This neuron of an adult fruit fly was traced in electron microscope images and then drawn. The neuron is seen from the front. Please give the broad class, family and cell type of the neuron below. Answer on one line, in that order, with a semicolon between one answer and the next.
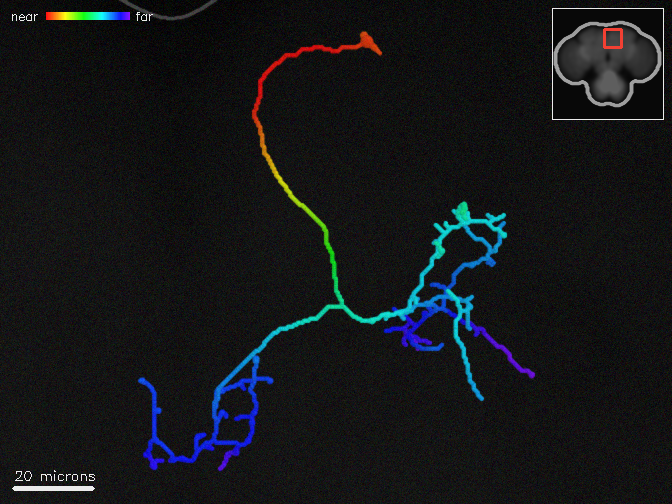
central-brain intrinsic neuron; hemilineage SMPad2; IB004_a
